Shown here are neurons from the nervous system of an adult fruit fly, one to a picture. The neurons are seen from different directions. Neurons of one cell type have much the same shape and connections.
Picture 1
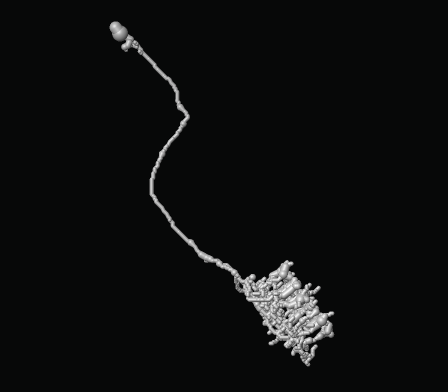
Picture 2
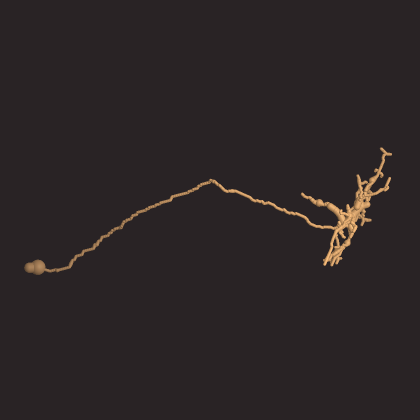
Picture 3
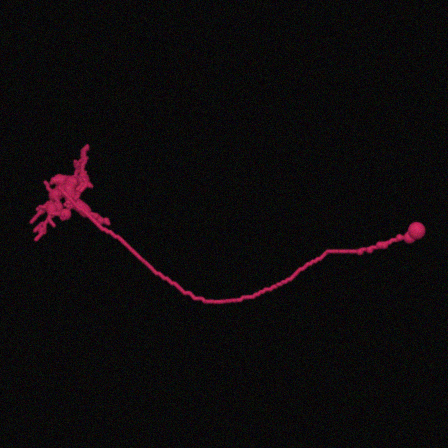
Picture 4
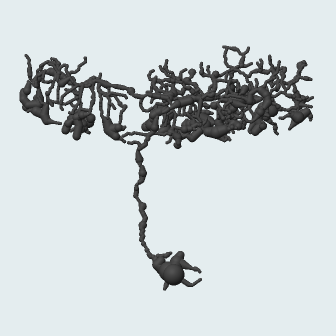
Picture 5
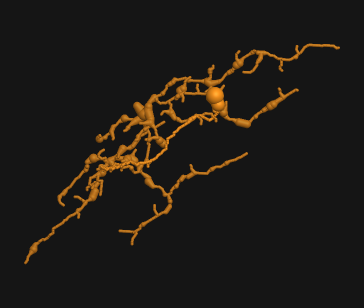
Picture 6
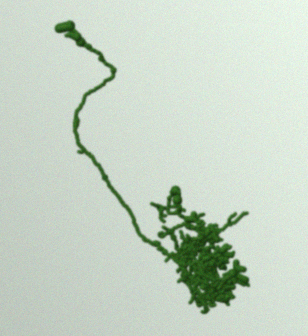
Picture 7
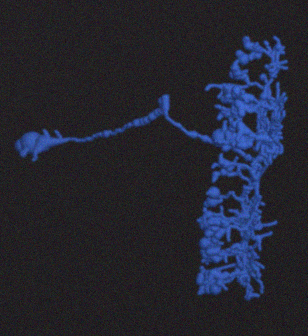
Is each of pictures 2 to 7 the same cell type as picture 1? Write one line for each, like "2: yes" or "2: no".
2: no
3: no
4: yes
5: no
6: yes
7: yes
